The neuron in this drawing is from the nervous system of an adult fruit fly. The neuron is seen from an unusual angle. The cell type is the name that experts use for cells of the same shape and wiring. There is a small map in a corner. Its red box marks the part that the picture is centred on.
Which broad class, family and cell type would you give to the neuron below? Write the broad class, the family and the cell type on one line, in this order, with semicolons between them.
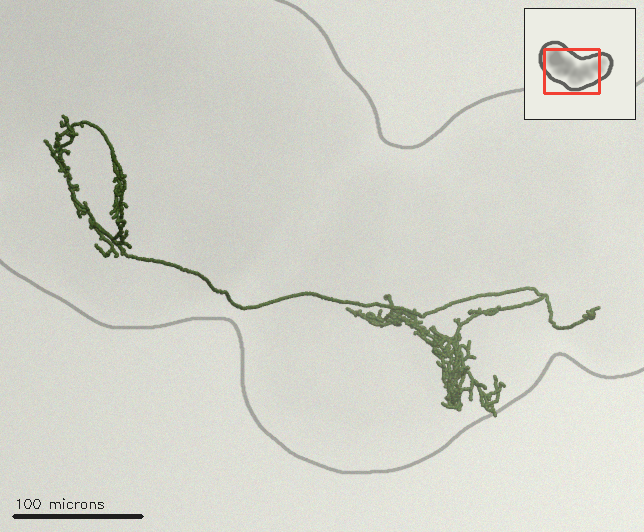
ascending neuron; hemilineage 09B; AN09B017a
